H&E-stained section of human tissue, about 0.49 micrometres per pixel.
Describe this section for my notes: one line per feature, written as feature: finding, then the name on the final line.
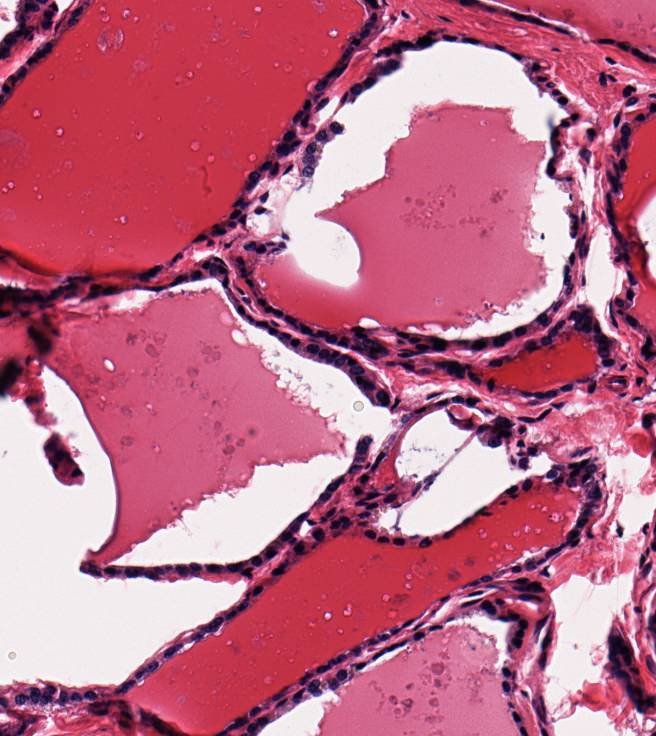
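Lining: single layer of flattened epithelial cells
Nuclei: small, dark, oval, evenly spaced along follicle walls
Colloid: scattered small round clear vacuoles and pale dots
Follicles: angular, irregular, varying in size; smaller one at right middle
Name: thyroid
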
